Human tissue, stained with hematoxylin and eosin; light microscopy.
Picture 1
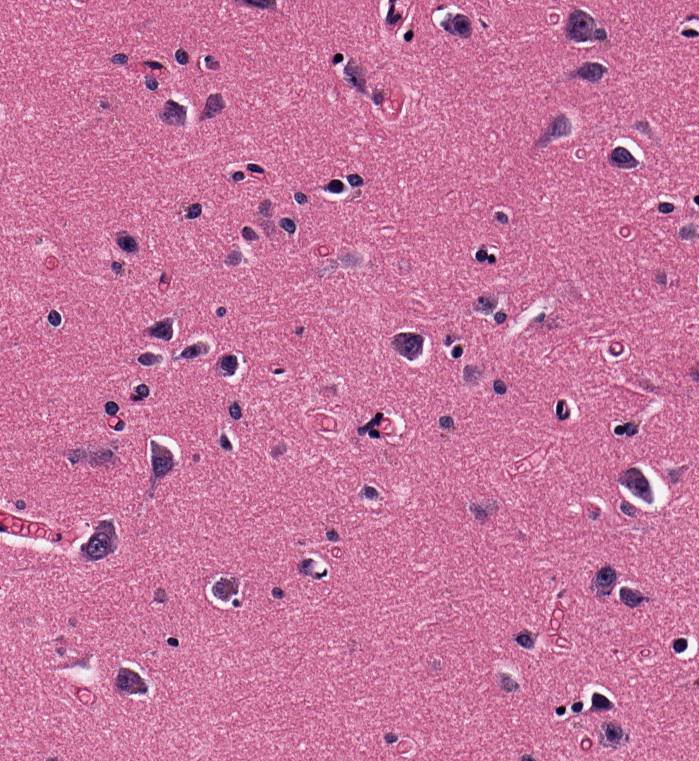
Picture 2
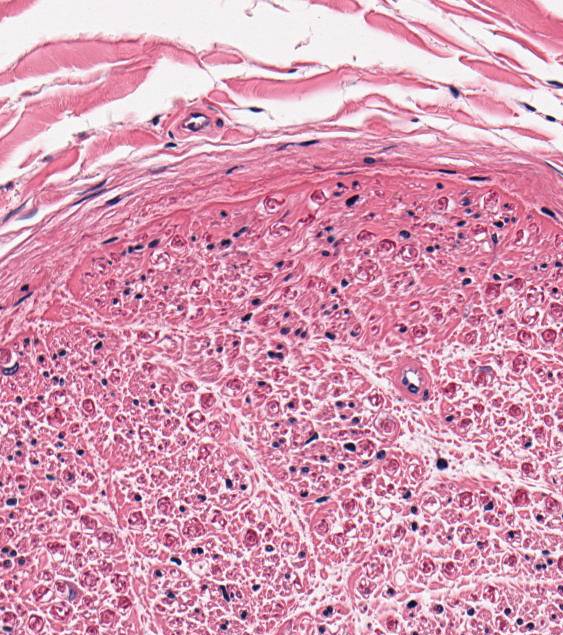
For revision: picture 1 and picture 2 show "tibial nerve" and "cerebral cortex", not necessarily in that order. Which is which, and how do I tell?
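Assignment first: picture 1 is cerebral cortex, picture 2 is tibial nerve. Background: picture 1 is finely fibrillary pink throughout, with cells scattered singly and not arranged into units; in picture 2, closely packed small round profiles cut in cross-section fill most of the lower two-thirds. Profiles: many in picture 2 have a pink central dot within a paler ring. Cells: picture 1 has many small round dark-blue nuclei with scant cytoplasm, and among them larger angular cells with purplish cytoplasm and paler round nuclei, some tapering into a single process; picture 2 has small dark oval nuclei, far fewer than the profiles.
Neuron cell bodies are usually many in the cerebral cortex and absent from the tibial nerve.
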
